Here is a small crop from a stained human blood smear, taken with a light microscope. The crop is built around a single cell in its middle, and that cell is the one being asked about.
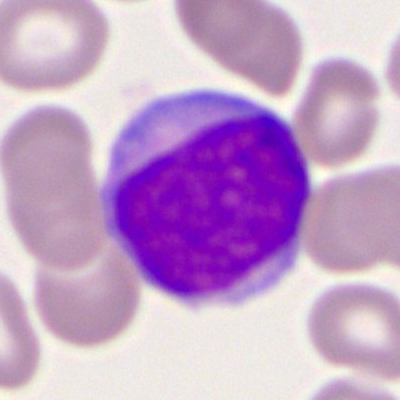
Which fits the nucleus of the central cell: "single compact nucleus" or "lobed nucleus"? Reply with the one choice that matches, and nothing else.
Single compact nucleus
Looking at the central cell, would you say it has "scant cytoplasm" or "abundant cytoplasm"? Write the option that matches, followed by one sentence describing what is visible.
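Scant cytoplasm. The nucleus fills most of the cell and sits toward the lower right.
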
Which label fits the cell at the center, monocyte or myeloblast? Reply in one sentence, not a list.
The cell centered in this field of view is a myeloblast.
